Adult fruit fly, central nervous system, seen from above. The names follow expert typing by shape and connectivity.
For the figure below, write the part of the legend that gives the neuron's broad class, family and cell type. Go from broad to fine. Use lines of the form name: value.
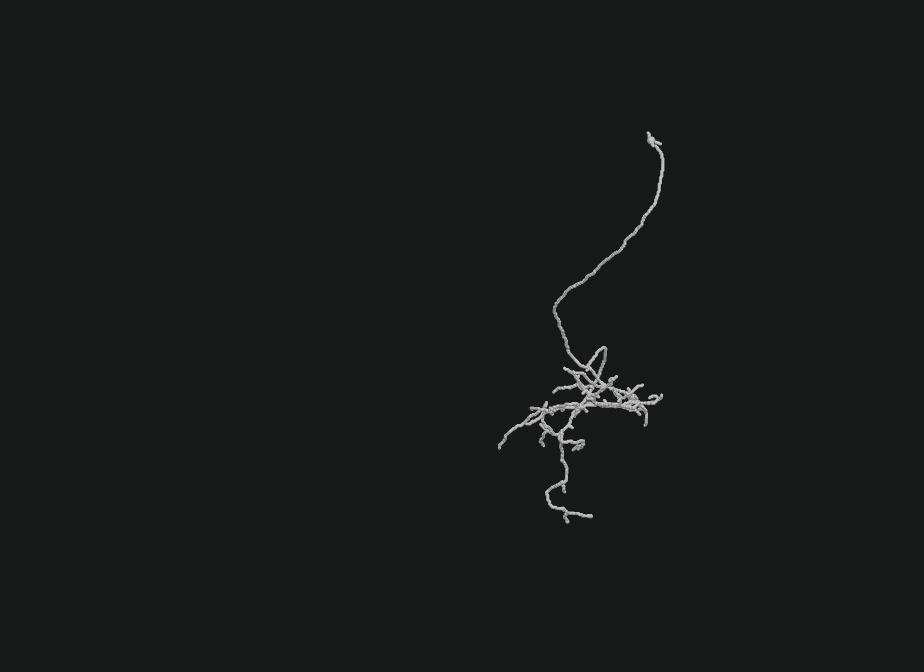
broad class: central-brain intrinsic neuron
family: hemilineage AOTUv1_ventral
cell type: PS038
